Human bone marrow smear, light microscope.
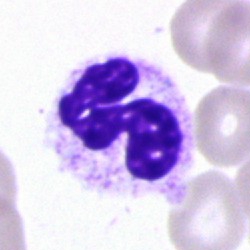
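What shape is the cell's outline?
Roughly round.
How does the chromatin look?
Dark purple and densely clumped.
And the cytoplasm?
Pale and only faintly tinted, with fine lilac granules scattered through it.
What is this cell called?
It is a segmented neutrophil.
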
